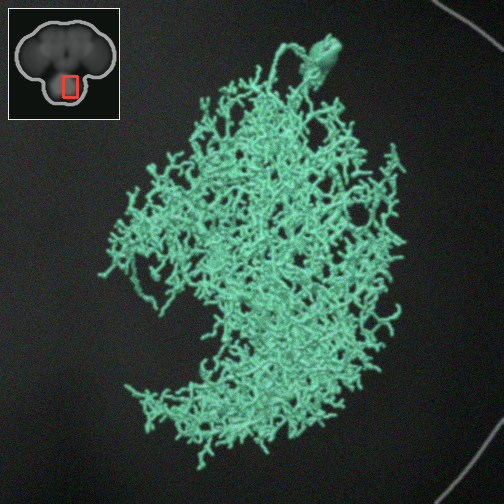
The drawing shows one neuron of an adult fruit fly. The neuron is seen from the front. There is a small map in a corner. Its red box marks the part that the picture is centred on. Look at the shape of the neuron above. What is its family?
hemilineage 19A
